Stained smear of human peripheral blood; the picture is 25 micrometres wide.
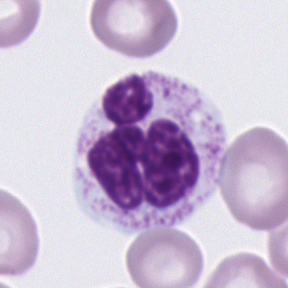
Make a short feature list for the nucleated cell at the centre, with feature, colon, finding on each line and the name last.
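Nucleus: three lobes
Smallest lobe: upper left of cell
Chromatin: dark purple, coarsely clumped
Granules: fine, purplish-pink, scattered throughout cytoplasm
Name: segmented neutrophil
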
